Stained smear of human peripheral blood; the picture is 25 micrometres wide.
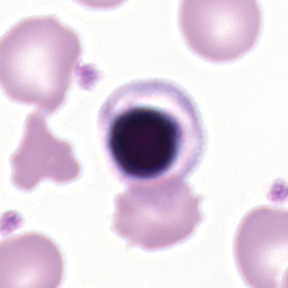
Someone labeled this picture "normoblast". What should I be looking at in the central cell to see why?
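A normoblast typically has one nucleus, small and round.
Here I find a round nucleus about 6 micrometres across, so that fits.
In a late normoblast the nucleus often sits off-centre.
It does here as well, leaving a wider band of cytoplasm on the upper right.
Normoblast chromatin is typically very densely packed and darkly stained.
This chromatin is dense and almost black-purple, with no visible pattern, which agrees. I also note a round cell outline with a smooth edge, and a pale, nearly colourless ring around the nucleus within the cytoplasm.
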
